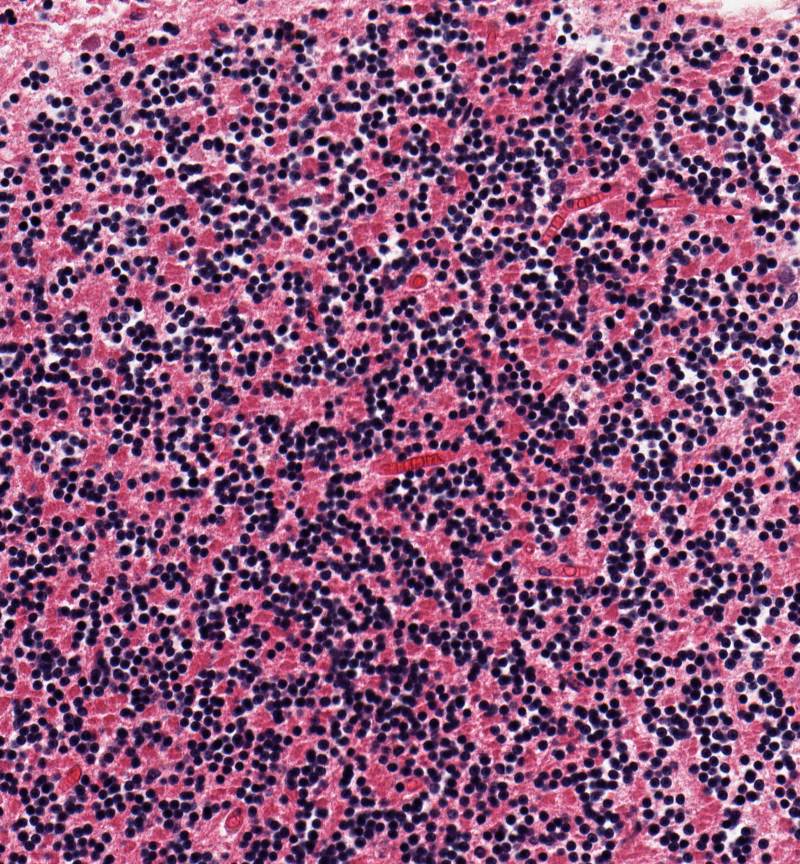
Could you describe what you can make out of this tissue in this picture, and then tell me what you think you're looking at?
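Throughout the field, irregular pink patches free of nuclei lie among clusters of small dark nuclei. Inside the capillaries, red blood cells show bright red against the paler pink background. No large cells with abundant cytoplasm appear among the nuclei. The tissue is cerebellum.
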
